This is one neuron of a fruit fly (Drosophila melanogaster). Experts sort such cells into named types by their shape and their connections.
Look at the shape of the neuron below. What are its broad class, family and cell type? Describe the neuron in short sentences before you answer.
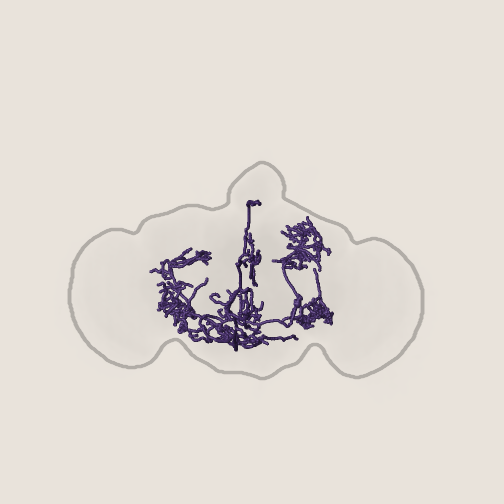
The cell body is in the middle of the picture. In this view it is about as wide as it is tall. This is a descending neuron. The family is DNg. Its cell type is DNg30.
